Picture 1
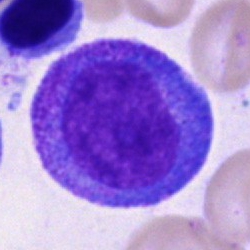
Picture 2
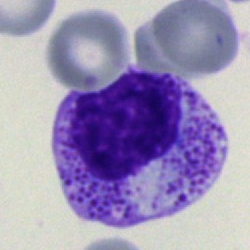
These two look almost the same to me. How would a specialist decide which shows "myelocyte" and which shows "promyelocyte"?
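To sort them out first: the promyelocyte is in picture 1, the myelocyte in picture 2. In picture 1 the outline is round and smooth with no projections, and the chromatin is finely stippled rather than gathered into coarse dark blocks. A moderate rim of deep blue cytoplasm runs all the way round the nucleus, and I see no vacuoles in it.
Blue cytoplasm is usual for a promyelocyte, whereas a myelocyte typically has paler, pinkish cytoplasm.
Off at the upper left of that picture there's a separate small cell with a very dark nucleus. In picture 2 the outline is rounded and smooth-edged too, but the nucleus sits toward the upper left, and its chromatin is dense and dark purple. No nucleoli show in that nucleus.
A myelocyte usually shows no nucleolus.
The cytoplasm there is plentiful and broadest below and to the right of the nucleus, and against the nucleus's lower right side lies a pale area with few granules. The two differ most plainly in their chromatin, finely stippled against dense, and in how the cytoplasm lies, a rim on all sides against a broad spread to one side.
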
